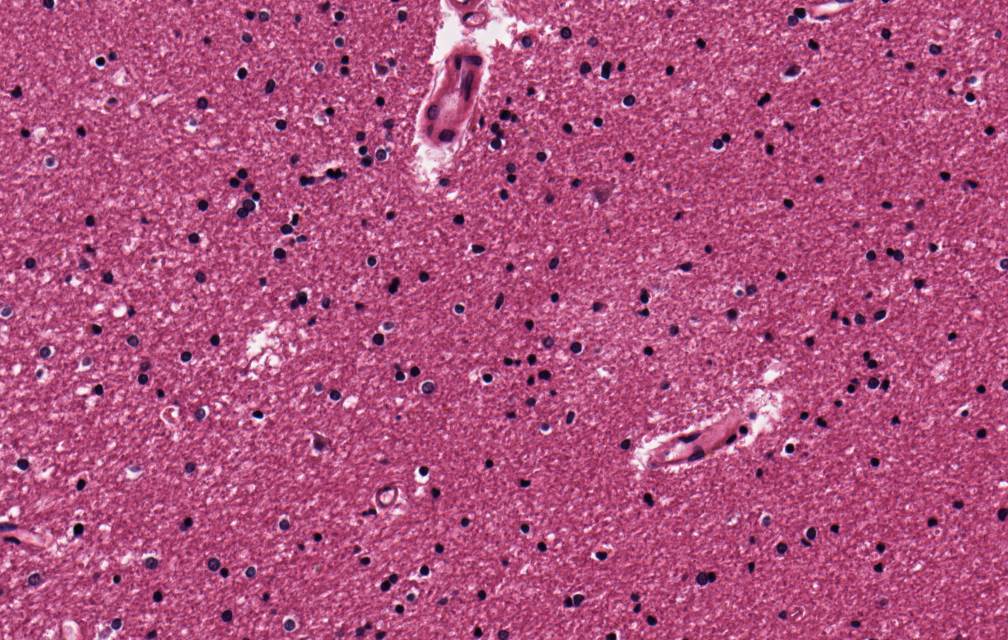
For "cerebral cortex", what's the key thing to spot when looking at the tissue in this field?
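Tissue: cerebral cortex.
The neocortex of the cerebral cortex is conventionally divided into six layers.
Against that: no layers here; the background is uniform, finely fibrillary pink, without glands or other organised units. Small, round, darkly stained nuclei scattered fairly evenly across the entire field. Vessel walls contain elongated nuclei; both vessels surrounded by a pale clear space separating them from the pink background.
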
